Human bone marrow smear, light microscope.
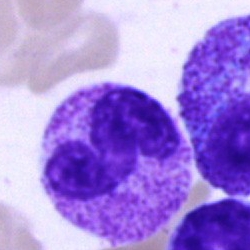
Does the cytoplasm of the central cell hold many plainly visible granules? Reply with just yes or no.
Yes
